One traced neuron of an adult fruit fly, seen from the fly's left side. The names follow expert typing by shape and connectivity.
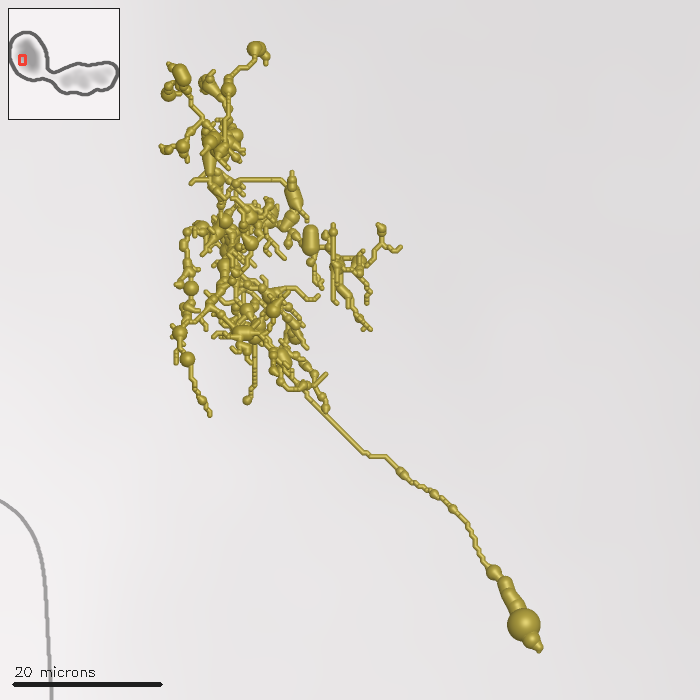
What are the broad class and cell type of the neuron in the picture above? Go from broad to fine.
central-brain intrinsic neuron; CB1207_a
